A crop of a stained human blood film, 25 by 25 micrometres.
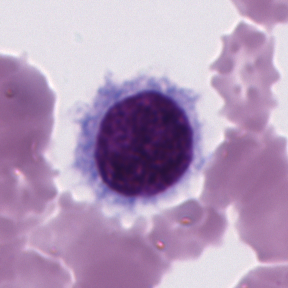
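Hairy cell. Central cell, stained blood smear. Border ragged, fine hair-like projections all the way round. Cytoplasm pale blue, no distinct red-purple granules. Cytoplasmic rim wider left of the nucleus than right.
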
